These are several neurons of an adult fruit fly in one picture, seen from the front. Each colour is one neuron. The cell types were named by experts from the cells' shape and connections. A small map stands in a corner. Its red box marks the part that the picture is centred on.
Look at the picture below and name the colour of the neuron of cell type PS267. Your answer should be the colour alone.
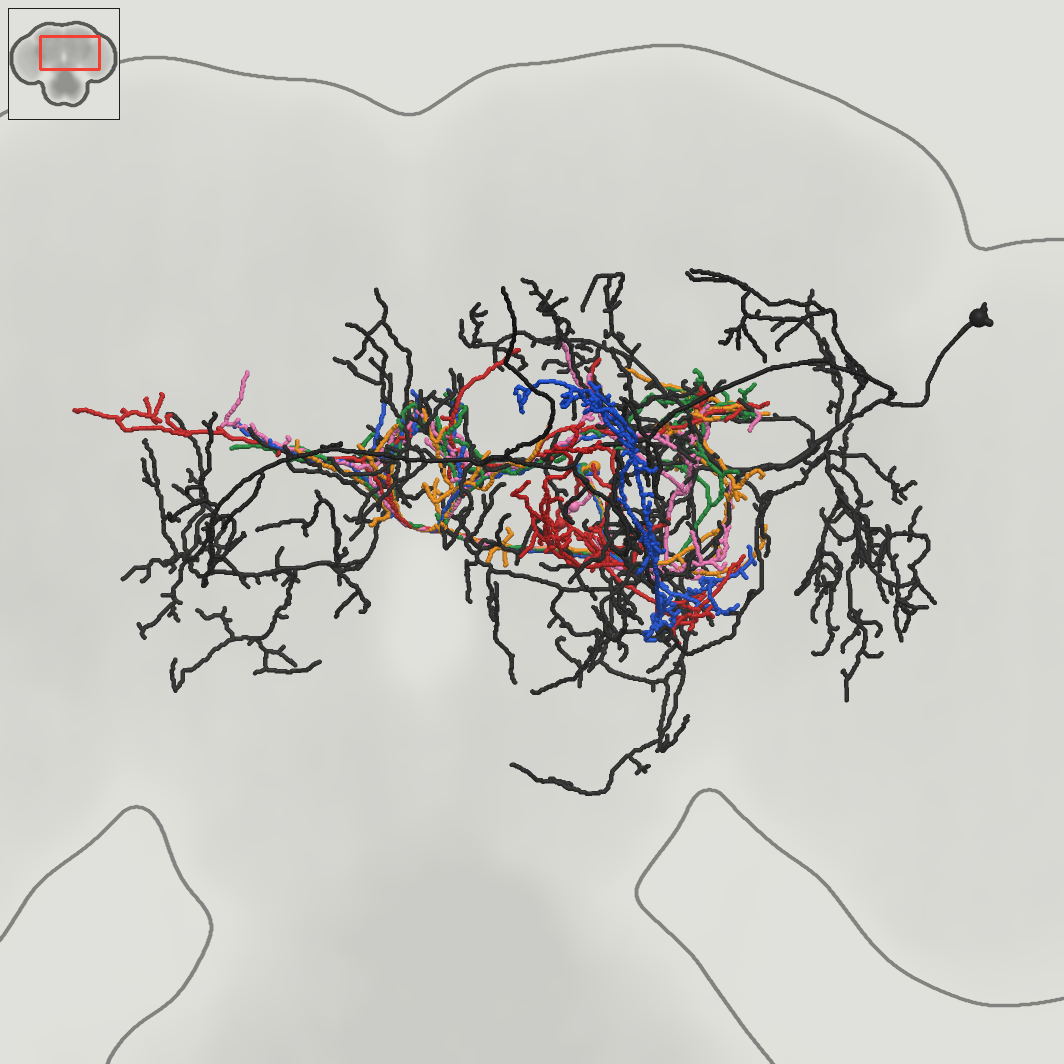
orange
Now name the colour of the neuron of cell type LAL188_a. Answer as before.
blue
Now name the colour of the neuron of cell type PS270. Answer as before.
red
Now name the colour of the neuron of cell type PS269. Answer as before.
green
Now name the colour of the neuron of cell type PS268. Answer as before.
pink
